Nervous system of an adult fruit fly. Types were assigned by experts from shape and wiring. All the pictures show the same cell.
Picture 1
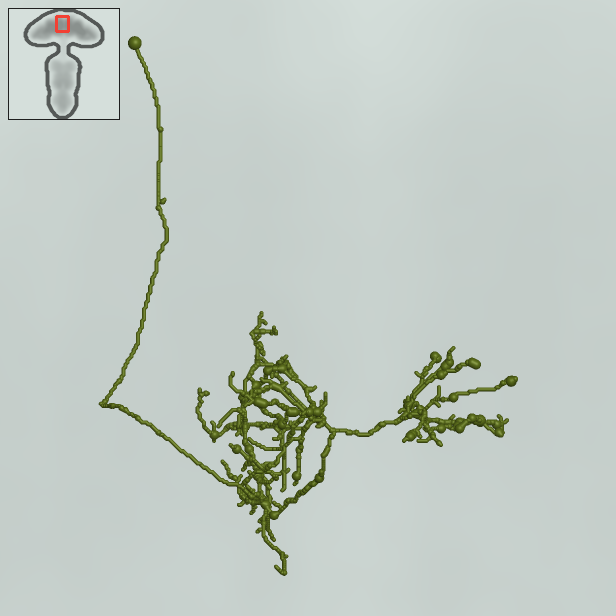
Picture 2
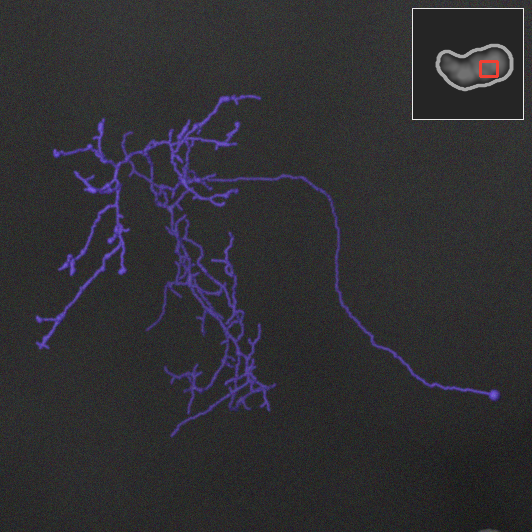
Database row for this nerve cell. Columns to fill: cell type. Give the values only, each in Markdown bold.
**VES024_b**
